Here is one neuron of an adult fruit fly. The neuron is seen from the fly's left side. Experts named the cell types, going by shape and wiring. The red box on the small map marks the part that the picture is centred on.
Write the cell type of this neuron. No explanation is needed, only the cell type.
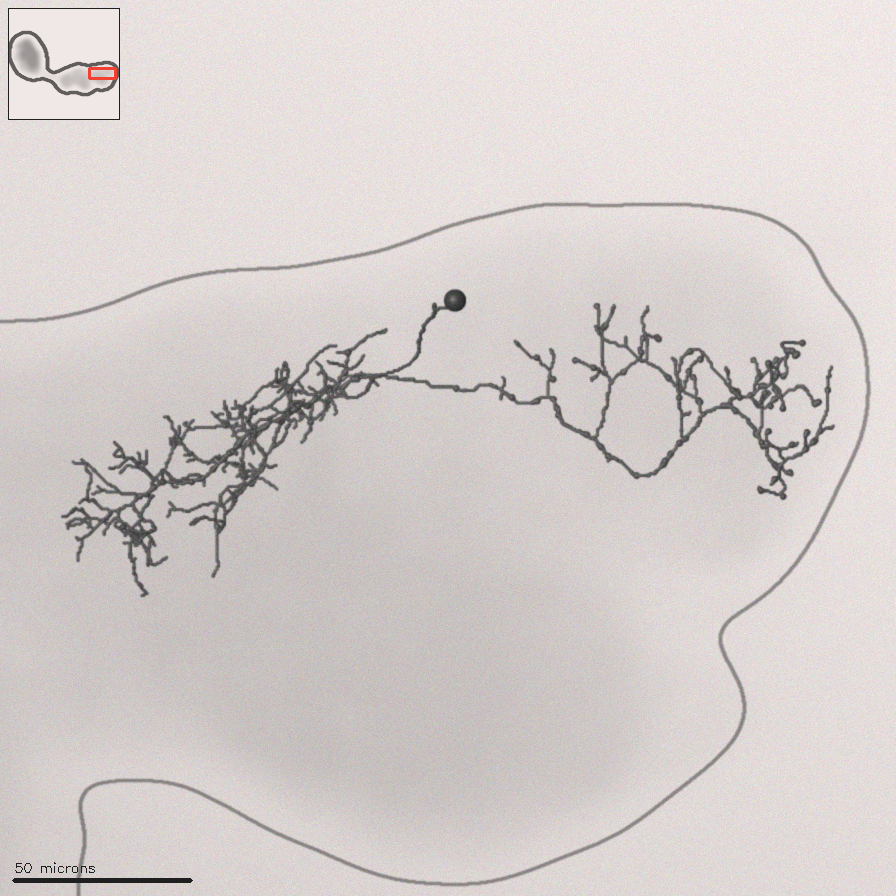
INXXX337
